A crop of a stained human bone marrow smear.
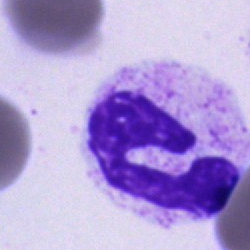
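Band neutrophil. See how the nucleus is a single curved band, bent into a C shape that opens to the right? Its chromatin is dense and dark purple, and the cytoplasm holds no vacuoles.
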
